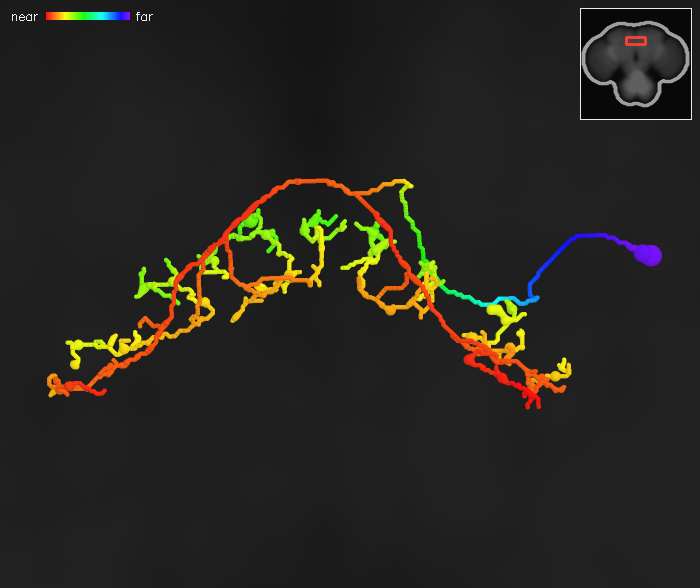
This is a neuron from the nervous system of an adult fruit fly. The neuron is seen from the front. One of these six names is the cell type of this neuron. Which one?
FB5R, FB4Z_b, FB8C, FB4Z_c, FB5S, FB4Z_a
FB5S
